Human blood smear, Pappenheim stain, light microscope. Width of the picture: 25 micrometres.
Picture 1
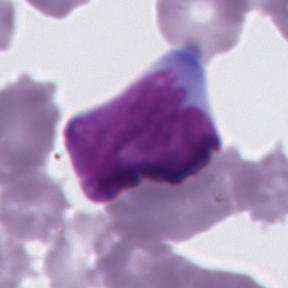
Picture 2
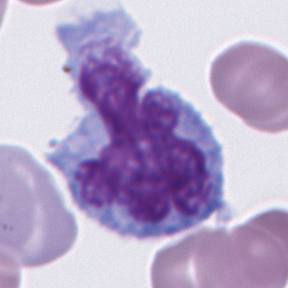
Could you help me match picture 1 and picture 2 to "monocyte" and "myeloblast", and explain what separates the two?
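A myeloblast appears in picture 1, a monocyte in picture 2. The outlines differ: the myeloblast is angular, with straight edges and corners rather than a round shape, whereas the monocyte is irregular, with ragged, frayed edges. In picture 2, fine ruffled cytoplasmic projections are most prominent at the upper left, and a tiny dark brown dot lies just outside that edge. In picture 1, the nucleus fills most of the cell, its lower edge notched near the middle, and little cytoplasm remains; what is visible is a pale blue rim lying mainly at the upper right.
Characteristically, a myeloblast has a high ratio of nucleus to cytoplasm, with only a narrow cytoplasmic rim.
Neither cell shows granules in its cytoplasm, and picture 2 also shows no vacuoles.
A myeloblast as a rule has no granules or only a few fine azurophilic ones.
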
